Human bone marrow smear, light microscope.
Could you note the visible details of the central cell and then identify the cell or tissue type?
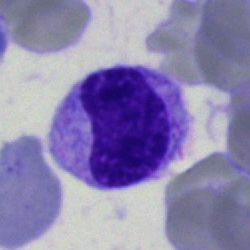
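Look at the middle one: a roughly round outline with a smooth edge. Its nucleus is kidney-shaped, fills most of the cell and sits over to the right, with the indentation facing left. The cytoplasm is a pale lilac, widest on the left where it lies within that indentation. That's a metamyelocyte.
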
